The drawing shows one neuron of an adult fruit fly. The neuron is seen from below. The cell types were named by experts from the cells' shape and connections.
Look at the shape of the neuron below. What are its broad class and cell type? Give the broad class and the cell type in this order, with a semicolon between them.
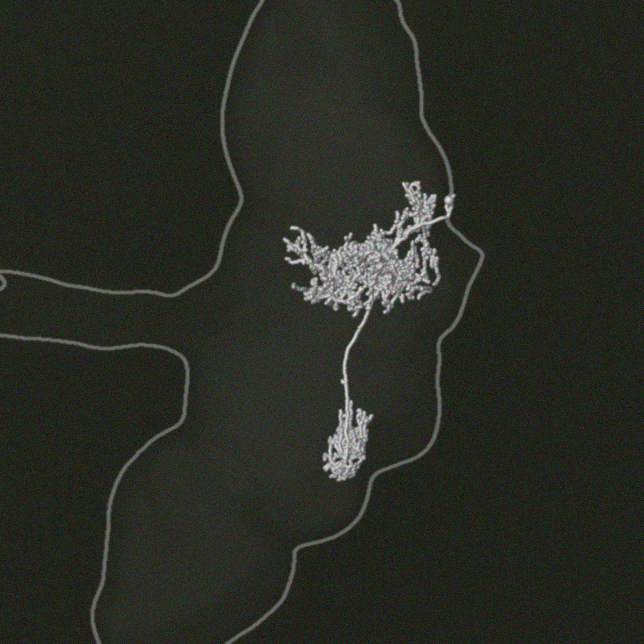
central-brain intrinsic neuron; AOTU042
